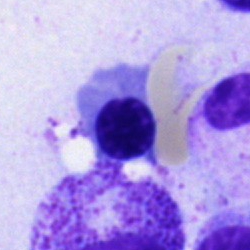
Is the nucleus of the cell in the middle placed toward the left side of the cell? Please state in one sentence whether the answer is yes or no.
No, the nucleus of this cell lies toward the right instead.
